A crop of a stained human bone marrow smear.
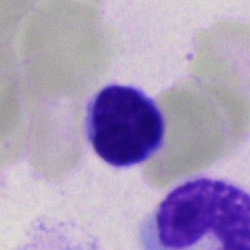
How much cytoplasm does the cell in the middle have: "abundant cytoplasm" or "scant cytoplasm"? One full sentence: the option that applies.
A narrow rim is all the cytoplasm this cell has.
